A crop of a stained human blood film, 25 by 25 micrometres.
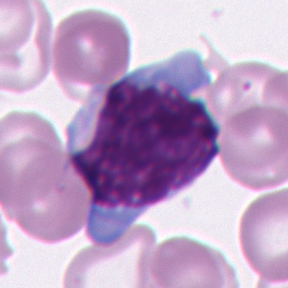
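Typical lymphocyte in a stained smear of peripheral blood. Look at the nucleus: it forms one single mass with no lobes, and its chromatin takes a dense, dark purple stain. Notice how little cytoplasm there is beside that nucleus. At the lower left, a pale blue tag of cytoplasm juts out from this typical lymphocyte.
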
